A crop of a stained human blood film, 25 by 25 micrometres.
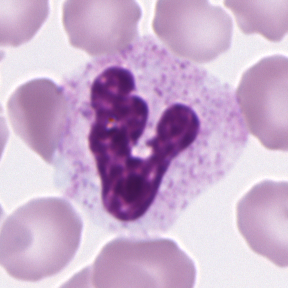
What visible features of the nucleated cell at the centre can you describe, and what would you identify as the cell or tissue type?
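Nucleus bent into a V shape, its opening facing upward; no nucleoli visible. Cytoplasm with fine pink-violet granules scattered throughout. Outline roughly round, the edge slightly irregular and angular. Name: segmented neutrophil.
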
